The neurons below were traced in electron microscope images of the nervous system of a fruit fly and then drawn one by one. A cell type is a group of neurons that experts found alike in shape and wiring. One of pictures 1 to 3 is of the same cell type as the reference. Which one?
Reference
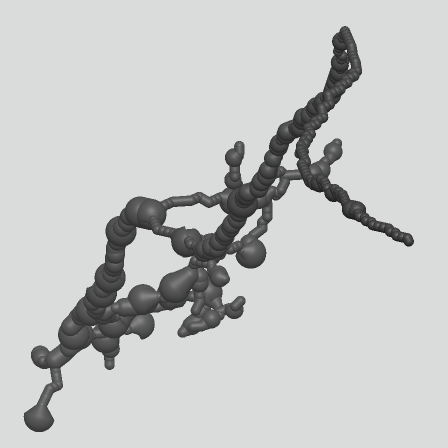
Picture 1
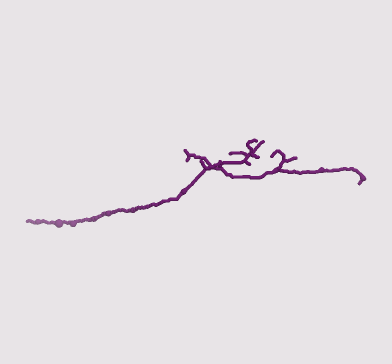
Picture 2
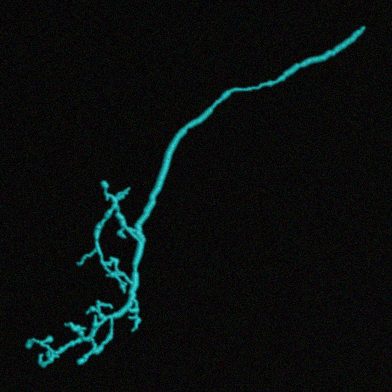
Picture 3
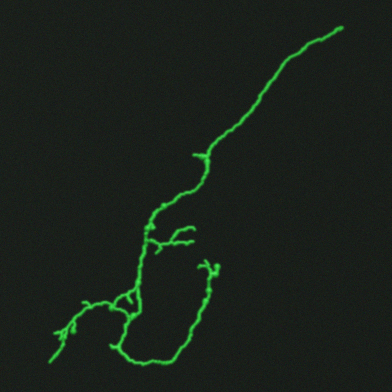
Picture 3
